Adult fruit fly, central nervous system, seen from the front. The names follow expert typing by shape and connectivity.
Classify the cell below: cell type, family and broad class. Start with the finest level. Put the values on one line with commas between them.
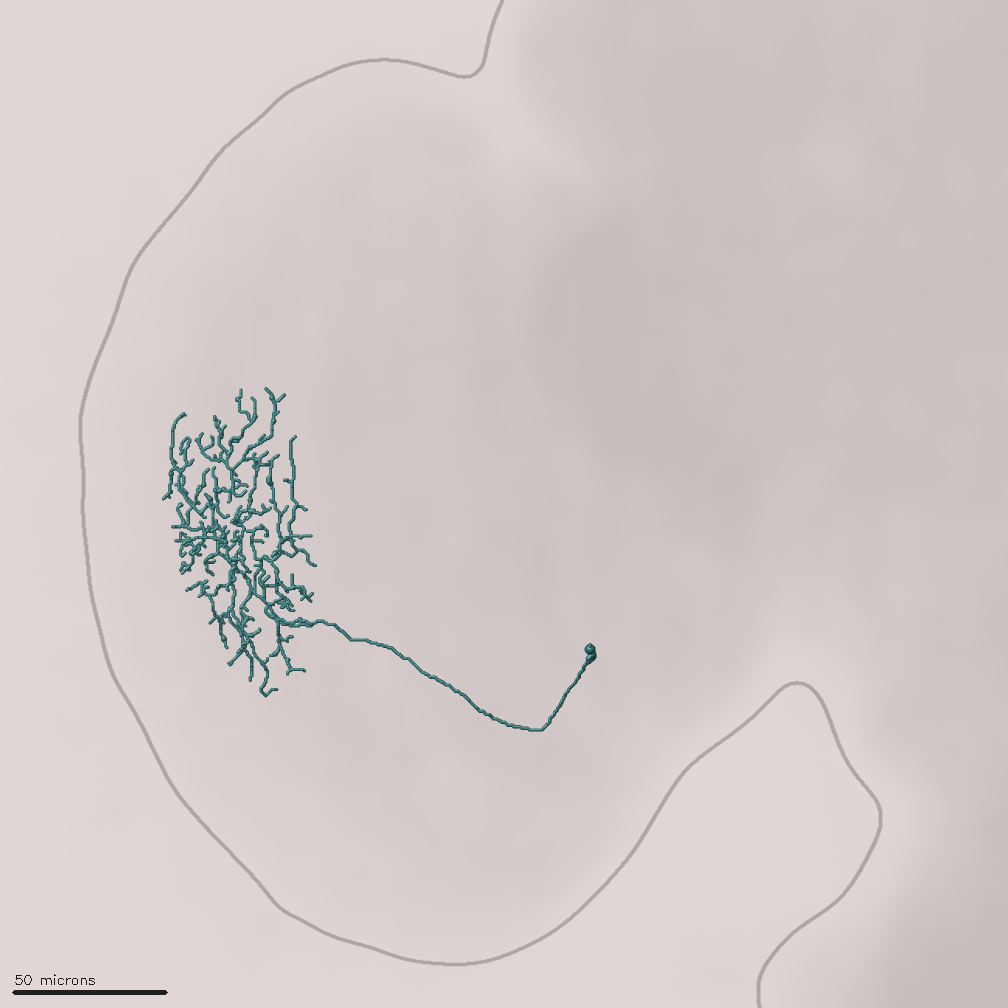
Cm11b, Cm, optic-lobe intrinsic neuron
